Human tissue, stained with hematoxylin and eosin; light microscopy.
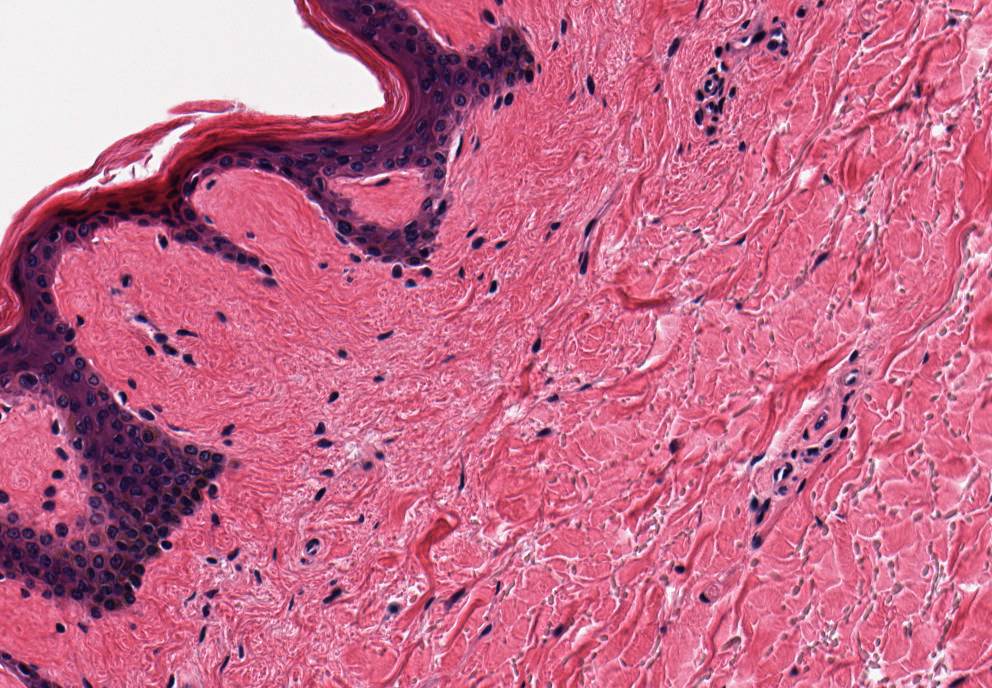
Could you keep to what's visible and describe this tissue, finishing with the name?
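Epithelium runs along the upper-left edge; connective tissue fills the rest. It's stratified squamous, capped by thin, compact pink keratin, with irregular ridges projecting down from its lower border. Collagen beneath is finer, paler than the coarse bundles lower right. That's skin of the suprapubic region.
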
